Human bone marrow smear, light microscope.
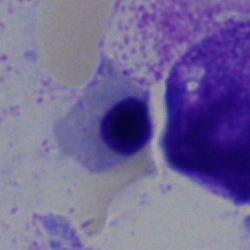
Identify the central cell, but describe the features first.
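Notice the irregular, angular outline, with a tapering extension running downward. The nucleus is off-centre, toward the right edge, and there's plenty of cytoplasm compared with the nucleus. No distinct granules in that cytoplasm, either. It's an erythroblast.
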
